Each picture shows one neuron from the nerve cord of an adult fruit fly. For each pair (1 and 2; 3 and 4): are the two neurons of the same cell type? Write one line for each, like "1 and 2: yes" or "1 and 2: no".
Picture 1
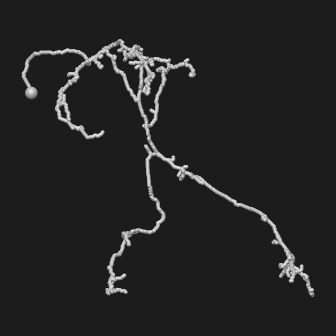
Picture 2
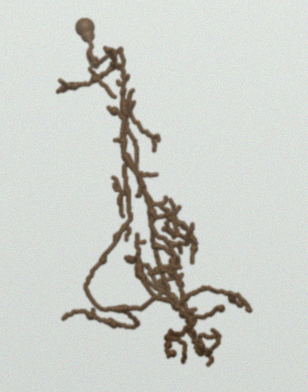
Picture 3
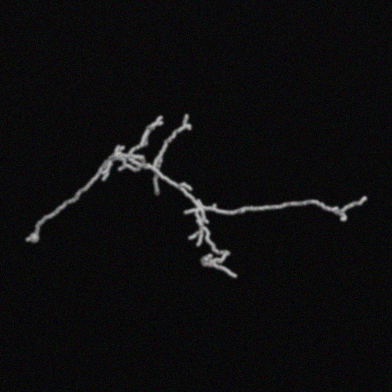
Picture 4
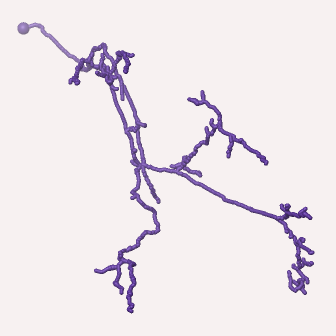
1 and 2: no
3 and 4: yes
